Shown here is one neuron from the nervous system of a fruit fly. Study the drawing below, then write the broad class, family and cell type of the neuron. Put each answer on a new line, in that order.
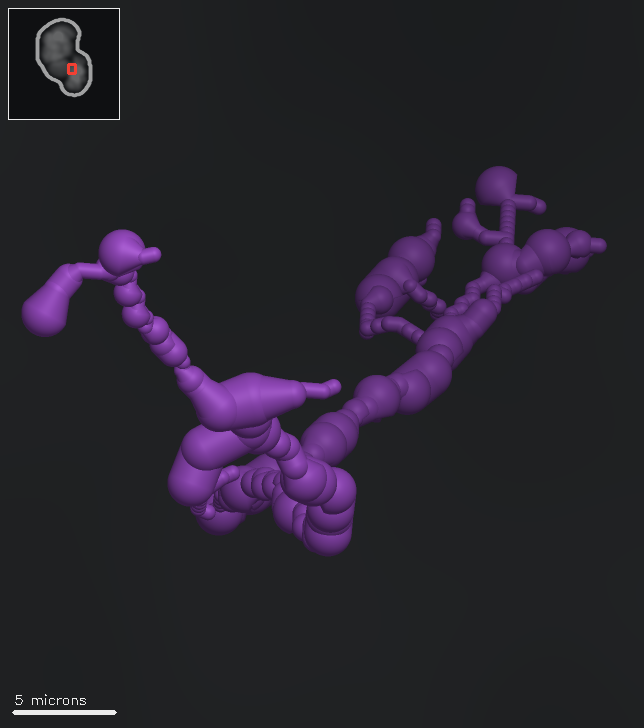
optic-lobe intrinsic neuron
L
L4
